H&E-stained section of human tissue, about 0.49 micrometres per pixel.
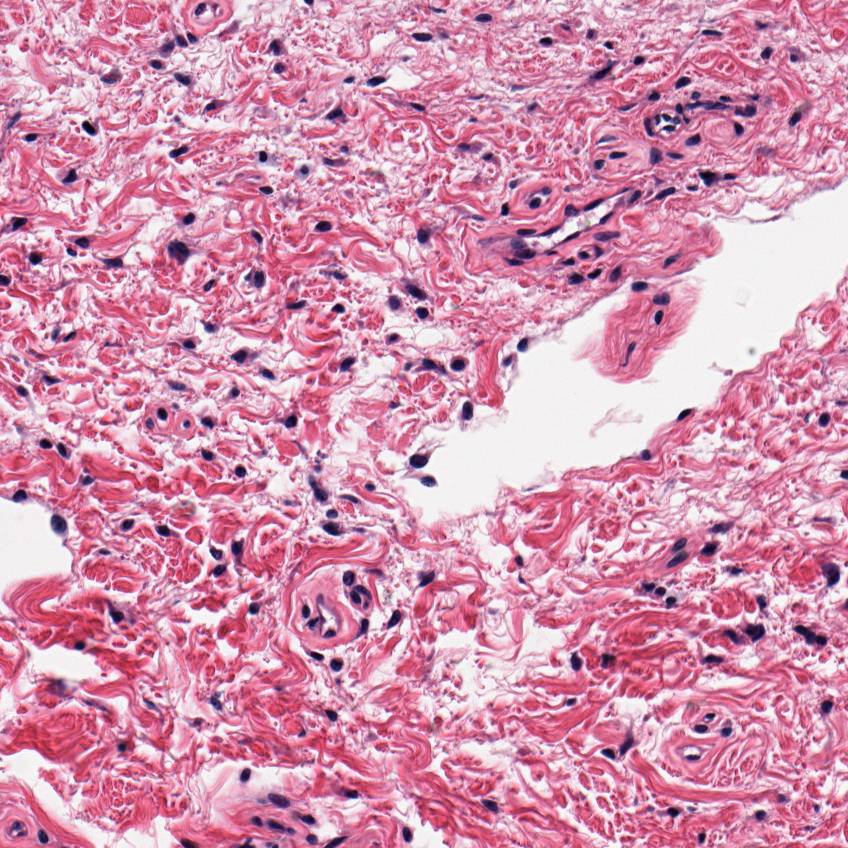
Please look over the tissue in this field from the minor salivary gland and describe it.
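Stroma of wavy pink collagen bundles, running in many different directions, occupies the whole field. No epithelium is present anywhere. Cells are sparse; small dark oval and spindle-shaped nuclei lie scattered among the collagen. In the upper part of the cleft lies a detached strand of pink tissue containing a few nuclei.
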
